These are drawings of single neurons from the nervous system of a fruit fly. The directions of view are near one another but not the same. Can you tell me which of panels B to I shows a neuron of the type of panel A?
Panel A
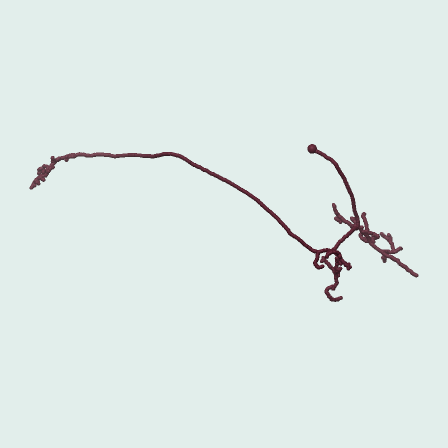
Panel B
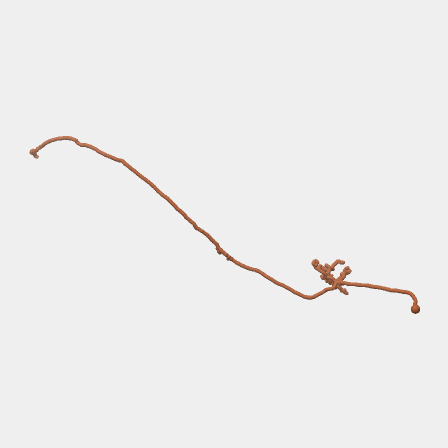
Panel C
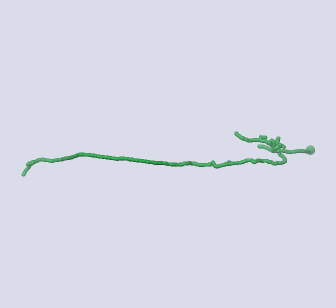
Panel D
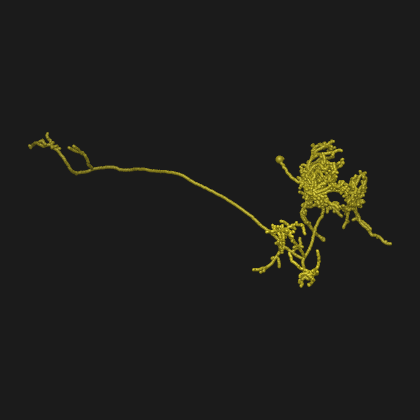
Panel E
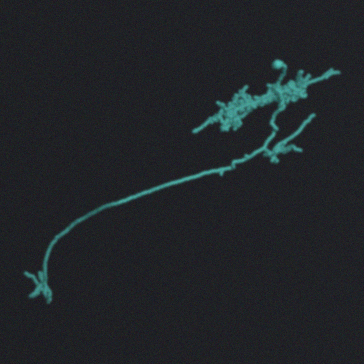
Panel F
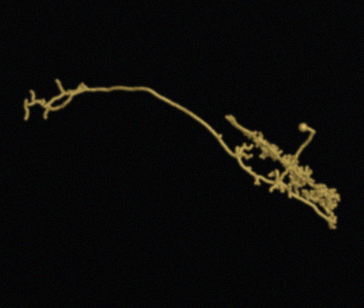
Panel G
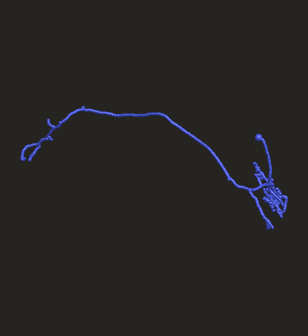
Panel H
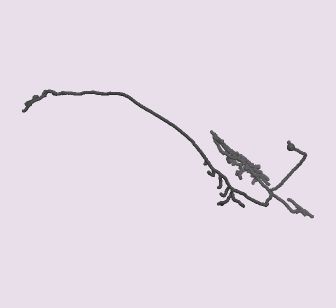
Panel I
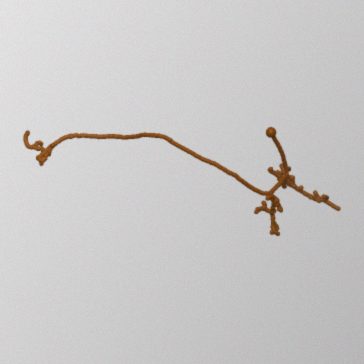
Panel I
